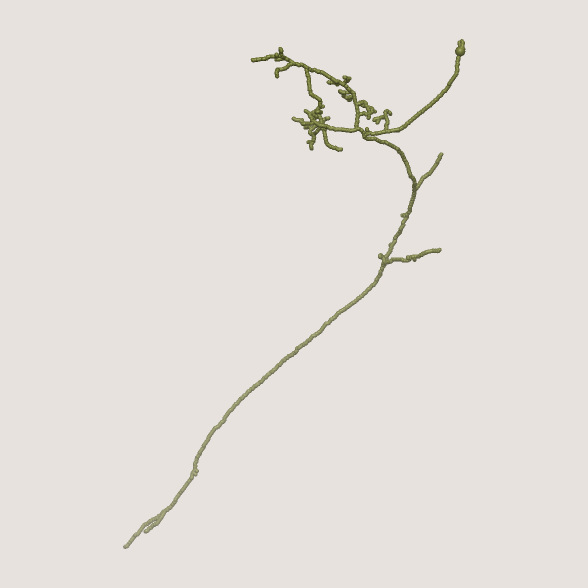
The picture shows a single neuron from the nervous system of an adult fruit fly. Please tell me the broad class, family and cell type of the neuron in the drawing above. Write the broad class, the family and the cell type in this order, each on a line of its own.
nerve-cord intrinsic neuron
hemilineage 10B
IN10B034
